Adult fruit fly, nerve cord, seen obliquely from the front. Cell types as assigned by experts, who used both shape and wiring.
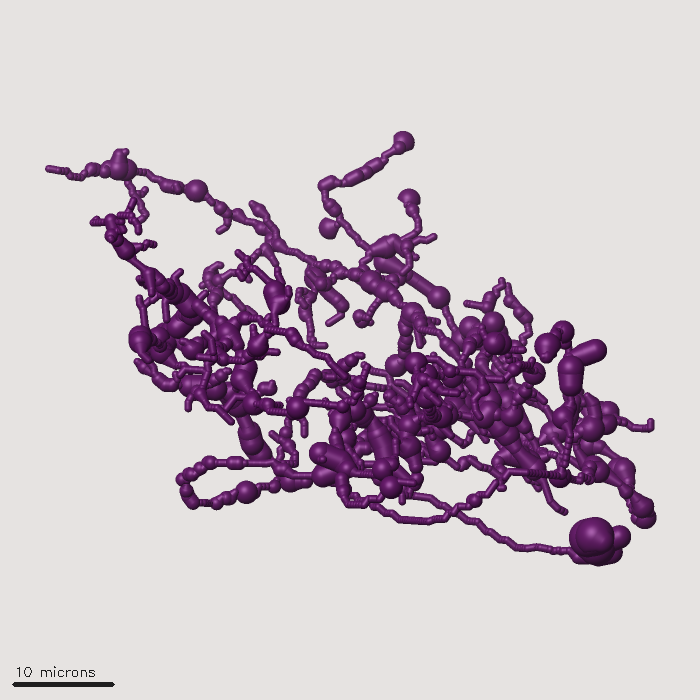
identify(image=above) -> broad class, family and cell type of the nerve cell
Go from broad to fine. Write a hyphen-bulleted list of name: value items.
- broad class: nerve-cord intrinsic neuron
- family: hemilineage 01B
- cell type: IN01B021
